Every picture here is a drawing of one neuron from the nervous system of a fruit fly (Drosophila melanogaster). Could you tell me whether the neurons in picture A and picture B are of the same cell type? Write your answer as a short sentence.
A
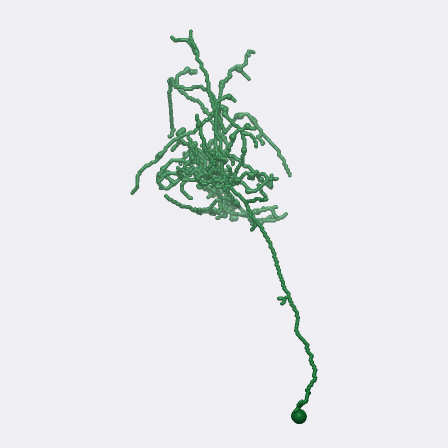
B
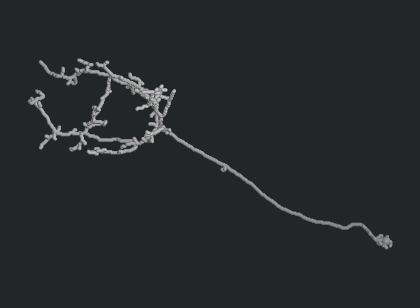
They are of different cell types.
